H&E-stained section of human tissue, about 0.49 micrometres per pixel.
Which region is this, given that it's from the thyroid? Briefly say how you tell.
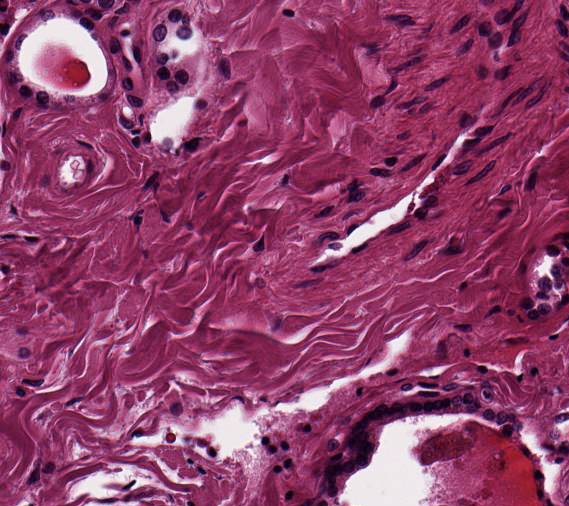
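Dense connective tissue makes up this field. Check one: most of the area is dense, wavy collagen in strongly eosinophilic bundles.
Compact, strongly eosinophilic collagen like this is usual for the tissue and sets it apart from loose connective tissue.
Check two: the stromal nuclei among the collagen are thin, elongated and dark.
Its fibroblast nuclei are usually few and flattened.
Check three, the corners: at top left a round lumen holding red-staining material is rimmed by flattened lining cells, and at bottom right a lumen lined by cells with crowded dark nuclei contains orange-pink material.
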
